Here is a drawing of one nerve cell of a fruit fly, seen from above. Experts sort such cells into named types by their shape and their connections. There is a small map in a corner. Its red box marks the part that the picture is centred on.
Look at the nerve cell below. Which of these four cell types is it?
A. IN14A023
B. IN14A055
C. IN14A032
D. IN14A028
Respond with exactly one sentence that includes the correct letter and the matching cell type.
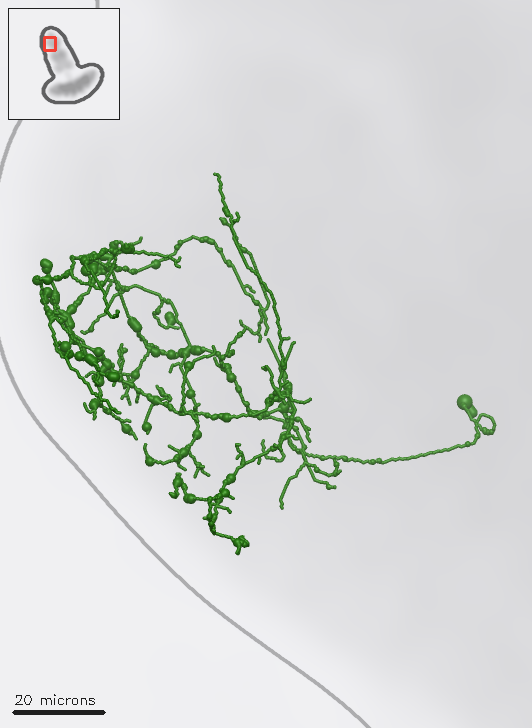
The neuron, by cell type, is IN14A032, option C.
